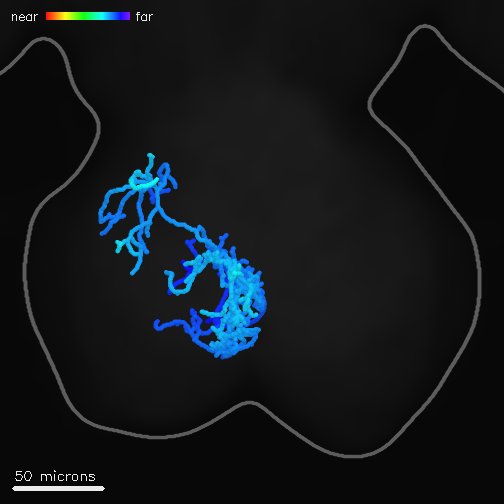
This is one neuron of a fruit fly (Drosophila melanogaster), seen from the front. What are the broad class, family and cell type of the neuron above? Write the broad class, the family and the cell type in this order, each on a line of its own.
nerve-cord intrinsic neuron
hemilineage 04B
IN04B080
